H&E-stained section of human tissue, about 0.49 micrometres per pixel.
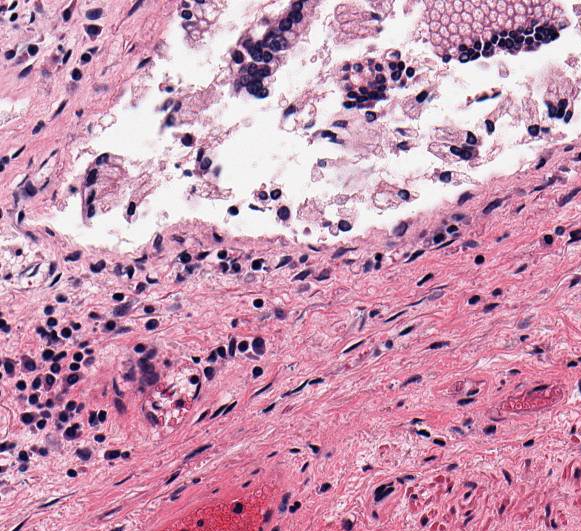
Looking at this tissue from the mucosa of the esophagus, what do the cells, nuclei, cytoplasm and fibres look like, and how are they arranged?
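An open space fills the upper third, holding loose cells and debris; the lower two thirds is solid fibrous tissue. Its stroma is pink collagen with spindle-shaped nuclei running roughly left to right. At the stroma's left middle, small round dark nuclei cluster, consistent with lymphocytes.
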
